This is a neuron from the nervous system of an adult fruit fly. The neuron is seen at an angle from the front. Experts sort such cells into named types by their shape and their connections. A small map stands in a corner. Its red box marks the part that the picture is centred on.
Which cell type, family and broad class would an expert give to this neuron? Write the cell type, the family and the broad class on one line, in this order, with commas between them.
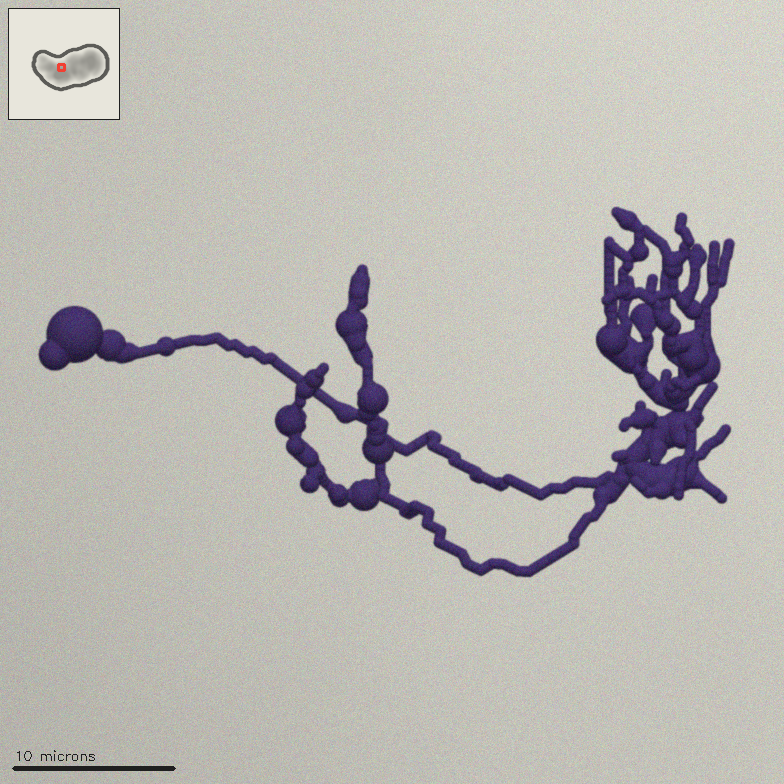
T5d, T, optic-lobe intrinsic neuron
